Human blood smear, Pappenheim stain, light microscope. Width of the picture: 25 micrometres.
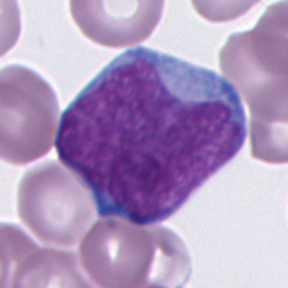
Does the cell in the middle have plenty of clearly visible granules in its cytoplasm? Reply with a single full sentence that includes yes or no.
No, within the cytoplasm of the cell there is no visible granule.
